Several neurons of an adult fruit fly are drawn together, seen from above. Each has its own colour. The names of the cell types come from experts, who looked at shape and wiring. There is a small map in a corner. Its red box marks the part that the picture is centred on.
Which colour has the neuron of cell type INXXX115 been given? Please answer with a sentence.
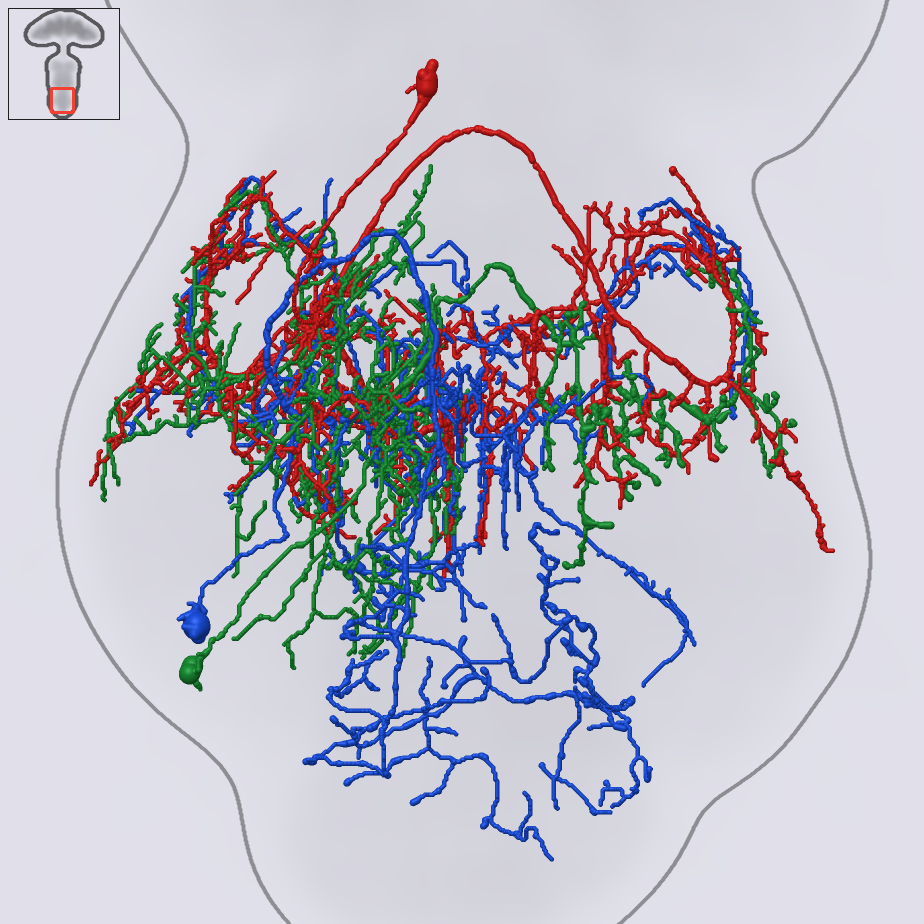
The colour is green.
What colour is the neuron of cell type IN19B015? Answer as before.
The colour is red.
